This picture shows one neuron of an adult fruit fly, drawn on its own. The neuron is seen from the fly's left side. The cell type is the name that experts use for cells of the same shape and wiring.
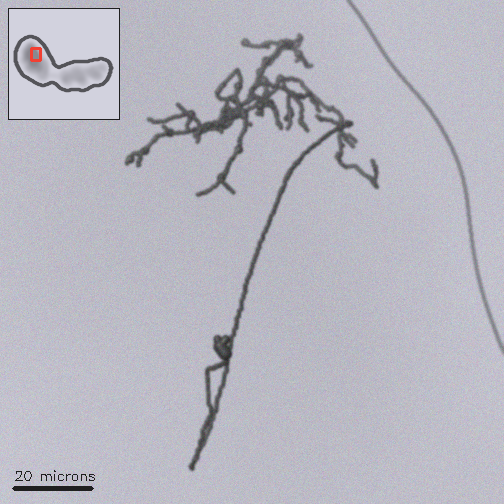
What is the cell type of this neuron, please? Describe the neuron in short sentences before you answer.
By the scale bar it is about 110 microns tall in this view. As drawn here it is taller than it is wide. This is a central-brain intrinsic neuron. Its cell type is SLP089.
